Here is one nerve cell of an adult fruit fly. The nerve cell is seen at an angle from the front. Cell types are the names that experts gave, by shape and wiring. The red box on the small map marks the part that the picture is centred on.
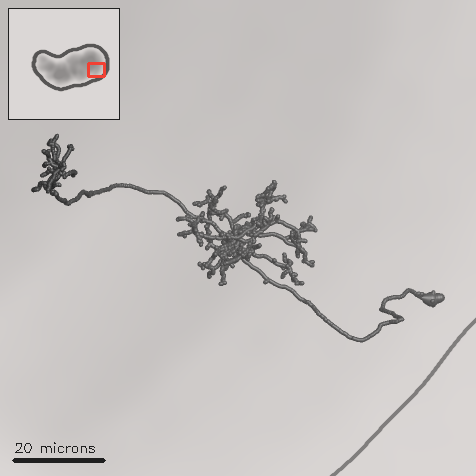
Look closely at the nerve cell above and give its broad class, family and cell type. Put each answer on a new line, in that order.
optic-lobe intrinsic neuron
Tm
Tm5b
